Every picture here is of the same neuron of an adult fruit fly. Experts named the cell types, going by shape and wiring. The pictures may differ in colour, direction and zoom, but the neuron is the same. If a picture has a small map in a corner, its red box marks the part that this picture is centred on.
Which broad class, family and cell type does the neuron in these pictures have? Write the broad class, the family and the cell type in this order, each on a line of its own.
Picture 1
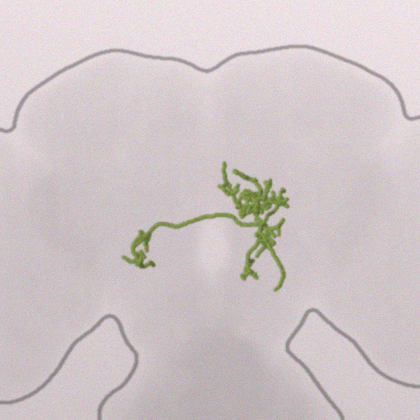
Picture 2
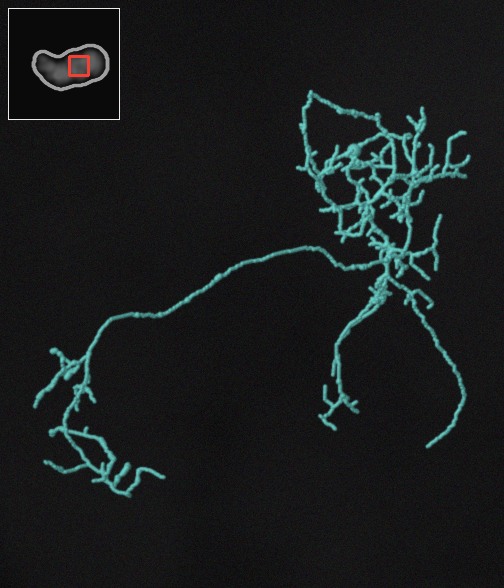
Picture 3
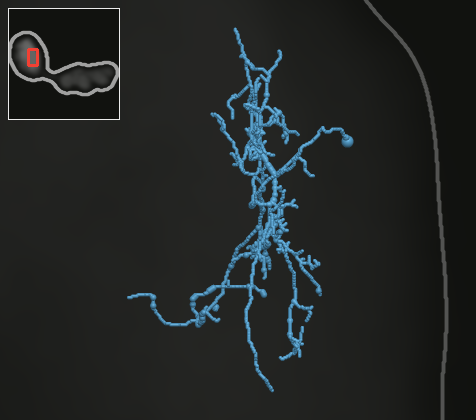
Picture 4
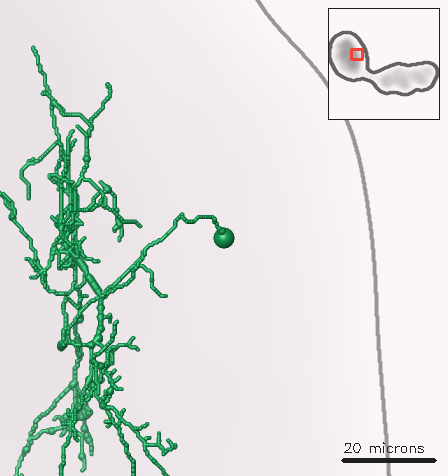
central-brain intrinsic neuron
hemilineage DM4_ventral
CB3220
